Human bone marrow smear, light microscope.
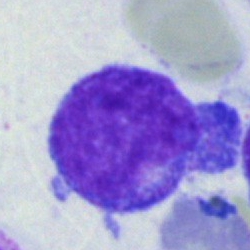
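Blast, the cell in the middle of the smear. Its outline is round, and the nucleus fills almost all of it, leaving at most a very thin rim of cytoplasm. No distinct granules can be made out anywhere in it. And there, small pale blue projections stick out from the lower left and the bottom edge.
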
